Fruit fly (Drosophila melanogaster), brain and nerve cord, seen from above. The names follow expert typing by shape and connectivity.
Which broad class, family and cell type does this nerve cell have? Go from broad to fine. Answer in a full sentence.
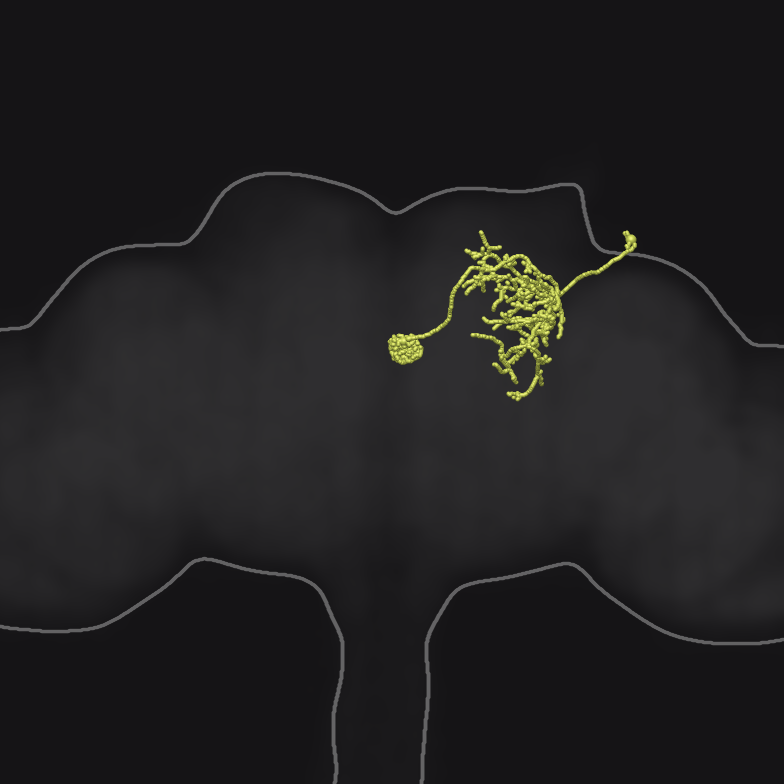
A central-brain intrinsic neuron of class CX, type LNO1.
